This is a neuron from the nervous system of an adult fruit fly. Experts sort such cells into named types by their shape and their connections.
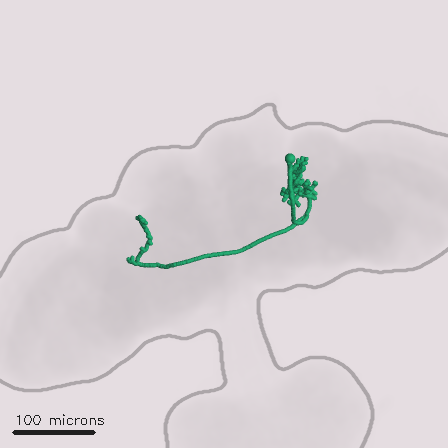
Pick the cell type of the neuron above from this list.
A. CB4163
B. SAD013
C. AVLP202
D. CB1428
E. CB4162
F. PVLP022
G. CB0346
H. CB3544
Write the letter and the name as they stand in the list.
E. CB4162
